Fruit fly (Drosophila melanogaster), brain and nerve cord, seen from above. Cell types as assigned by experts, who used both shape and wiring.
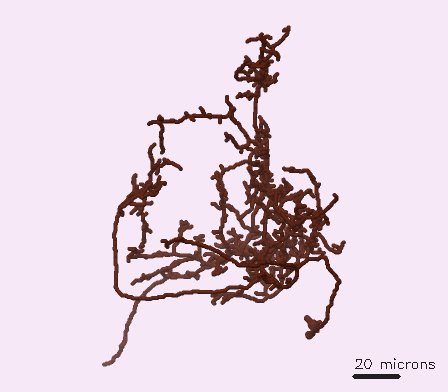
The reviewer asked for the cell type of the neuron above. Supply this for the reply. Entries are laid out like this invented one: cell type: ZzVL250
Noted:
cell type: PLP178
